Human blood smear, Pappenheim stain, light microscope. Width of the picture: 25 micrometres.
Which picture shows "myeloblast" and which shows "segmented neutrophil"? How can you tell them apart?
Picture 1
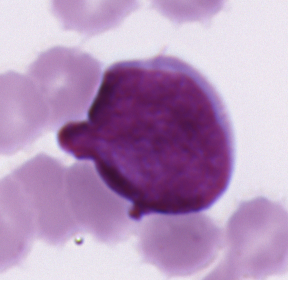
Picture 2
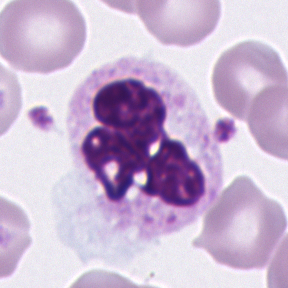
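In picture 1 you're looking at a myeloblast; picture 2 shows a segmented neutrophil. Start with the nucleus: in the myeloblast it is about 14 micrometres across in a cell of about 15 micrometres, filling about 80% of the cell's area.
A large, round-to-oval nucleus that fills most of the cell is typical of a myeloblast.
The segmented neutrophil, by contrast, has plentiful cytoplasm, mostly pale pinkish-lilac.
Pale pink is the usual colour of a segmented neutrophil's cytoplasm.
Now the granules: none can be seen in the myeloblast's cytoplasm, while fine small lilac granules are scattered through the neutrophil's.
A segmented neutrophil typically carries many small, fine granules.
The neutrophil's chromatin is dark purple and coarsely clumped, and no nucleoli can be seen.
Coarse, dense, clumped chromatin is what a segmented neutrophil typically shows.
The outlines differ as well: a rounded dark knob juts from the myeloblast's left side and a smaller bleb sticks out from its bottom edge, whereas the neutrophil is roughly round with a paler bulge at the lower left. Red cells press against the myeloblast along its left and lower sides, and a tiny bright refractile speck lies in the background below and to its left. Beside the neutrophil, small purple fragments lie just outside the cell on its left and right sides.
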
